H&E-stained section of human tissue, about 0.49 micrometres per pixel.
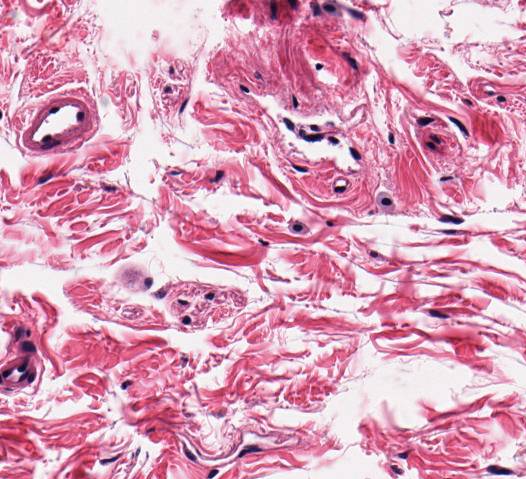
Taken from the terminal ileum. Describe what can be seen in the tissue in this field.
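Wavy pink collagen bundles running in many different directions fill the whole field. Sparse, dark, elongated fibroblast nuclei are scattered between the bundles. A small blood vessel, cut in cross-section, lies near the upper left corner. No epithelium is present anywhere.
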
